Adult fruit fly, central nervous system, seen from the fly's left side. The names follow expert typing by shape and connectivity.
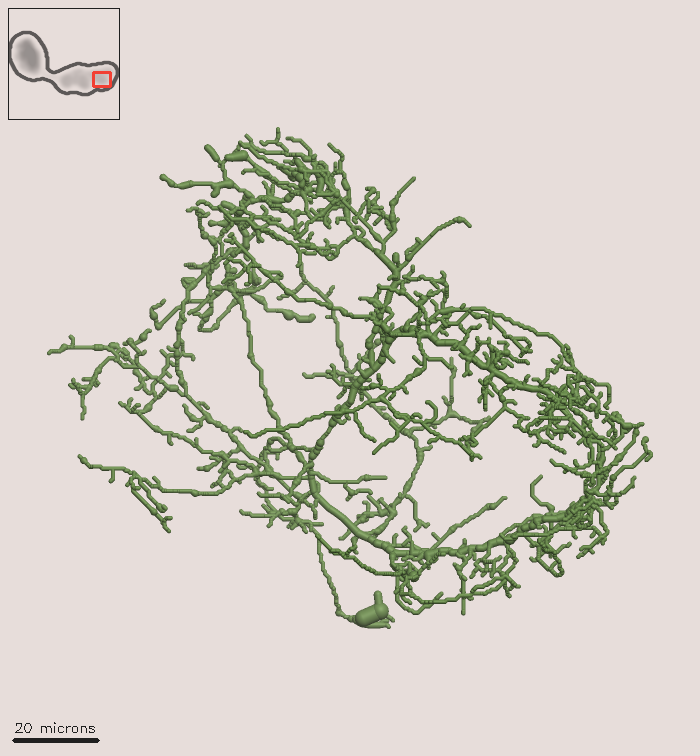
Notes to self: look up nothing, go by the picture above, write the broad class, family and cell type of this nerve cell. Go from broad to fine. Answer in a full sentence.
A nerve-cord intrinsic neuron of hemilineage 16B, type IN16B024.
